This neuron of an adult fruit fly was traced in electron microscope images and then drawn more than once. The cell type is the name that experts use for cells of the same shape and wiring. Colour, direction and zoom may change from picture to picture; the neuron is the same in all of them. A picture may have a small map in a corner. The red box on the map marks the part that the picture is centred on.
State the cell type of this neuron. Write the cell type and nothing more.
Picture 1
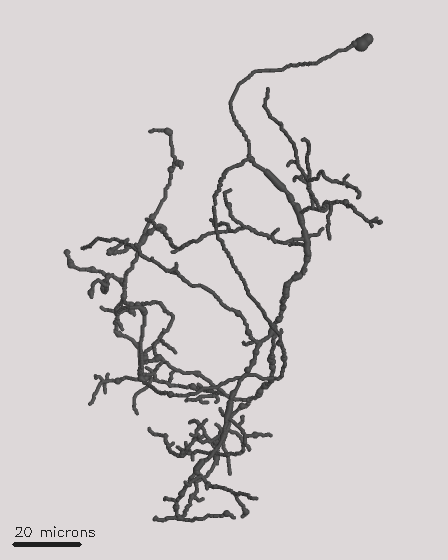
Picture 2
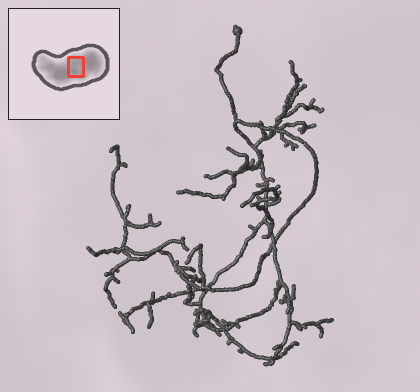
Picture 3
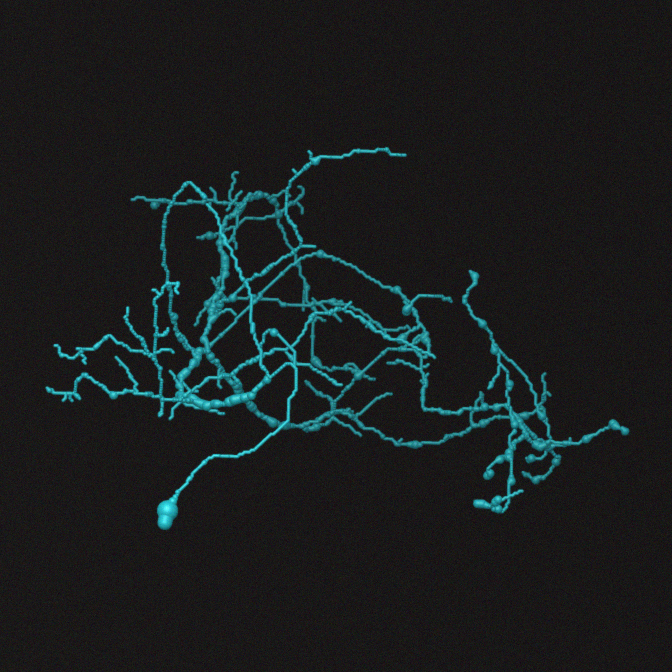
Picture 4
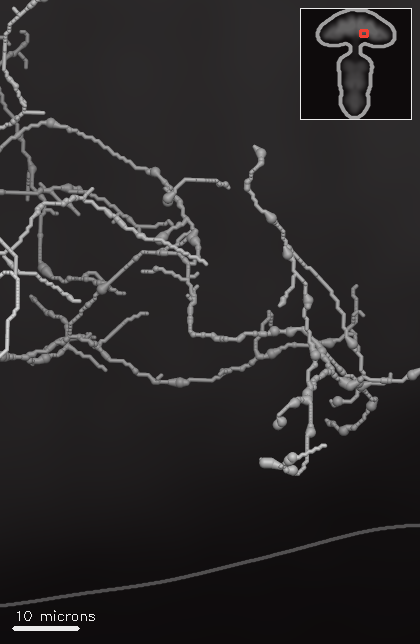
CB1222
